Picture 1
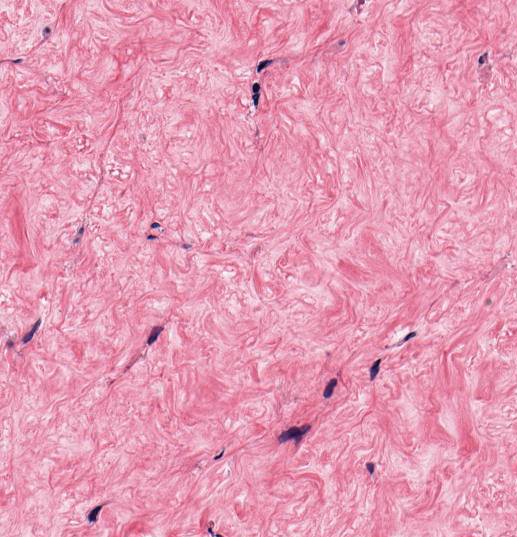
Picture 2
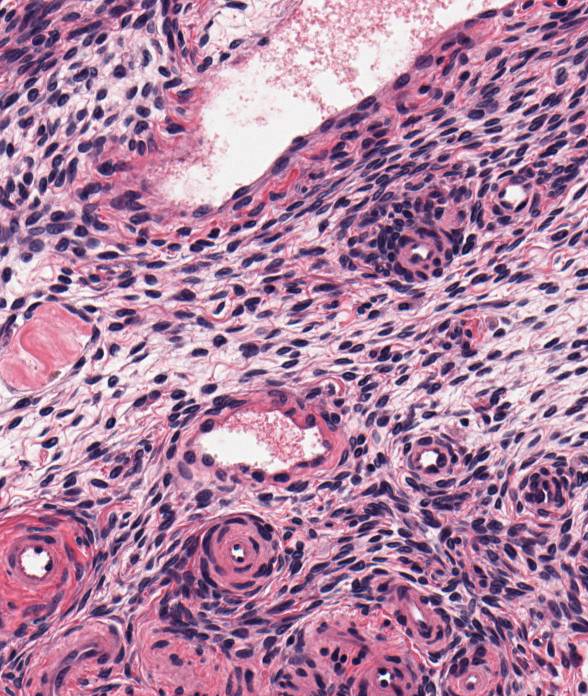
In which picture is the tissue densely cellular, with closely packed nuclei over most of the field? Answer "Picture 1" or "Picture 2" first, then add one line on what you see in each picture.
Picture 2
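Picture 1: Cells are very sparse, with only scattered nuclei widely separated by fibres.
Picture 2: The field is a densely cellular sheet of spindle cells in which many small vessels are set, with the vessels crowded most closely in the lower third.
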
